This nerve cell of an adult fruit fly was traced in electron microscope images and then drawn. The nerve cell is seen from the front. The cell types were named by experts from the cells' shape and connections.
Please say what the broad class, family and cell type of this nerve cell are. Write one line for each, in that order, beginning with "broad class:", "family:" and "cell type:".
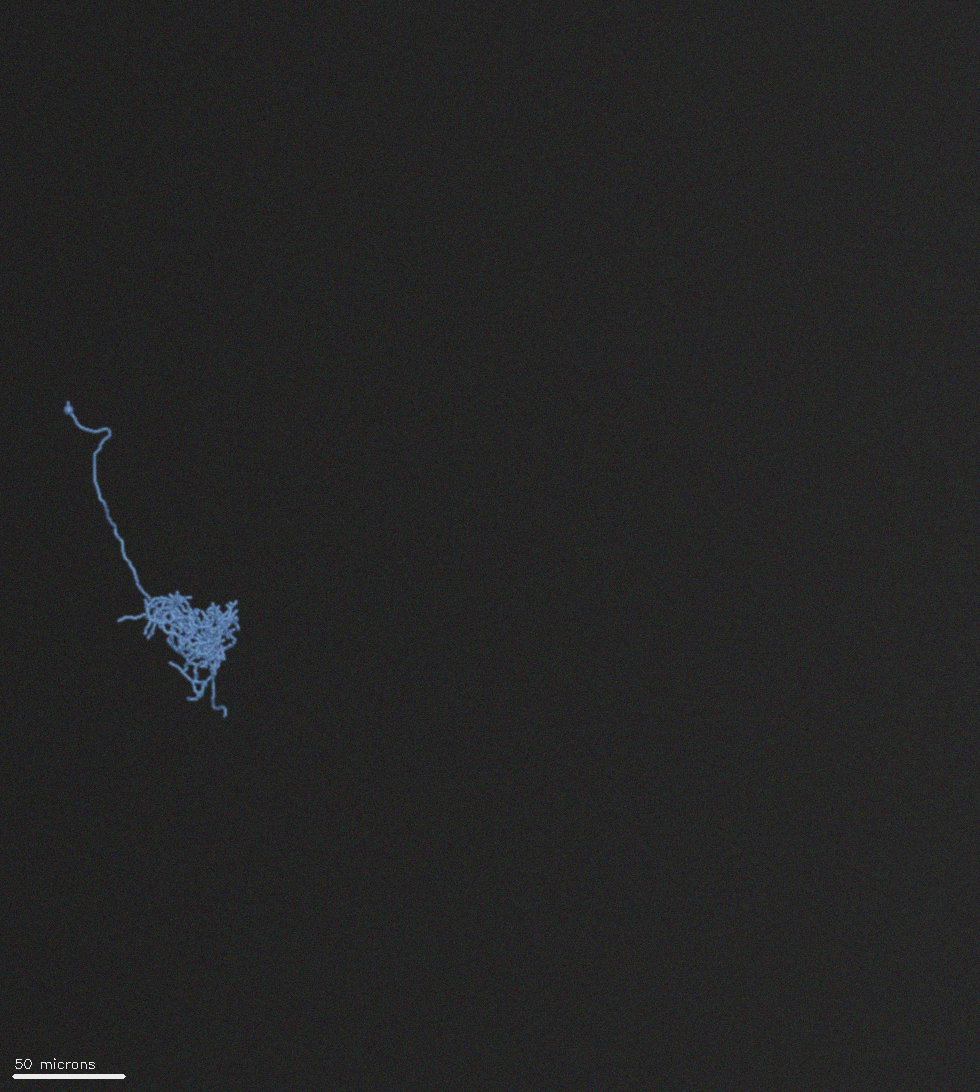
broad class: central-brain intrinsic neuron
family: hemilineage VLPl4_anterior
cell type: AVLP423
